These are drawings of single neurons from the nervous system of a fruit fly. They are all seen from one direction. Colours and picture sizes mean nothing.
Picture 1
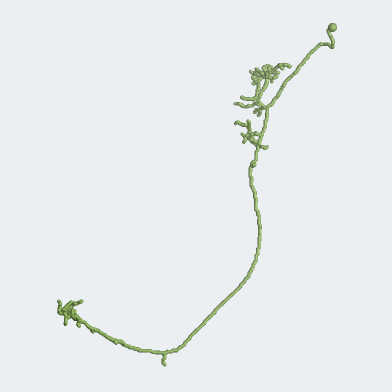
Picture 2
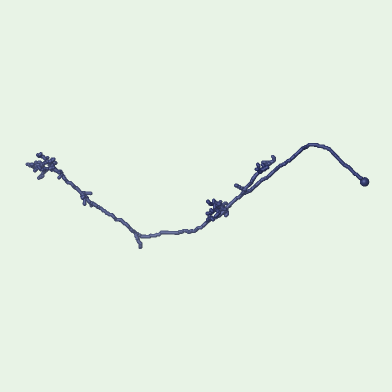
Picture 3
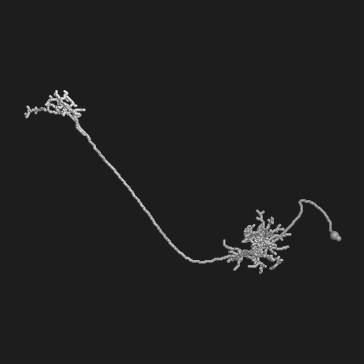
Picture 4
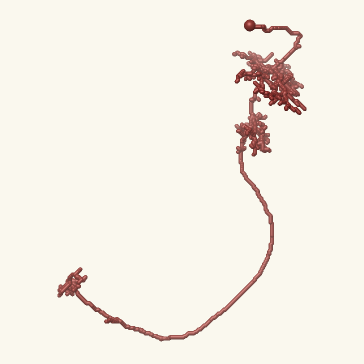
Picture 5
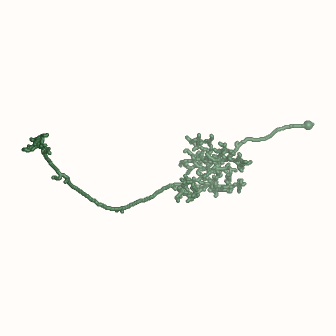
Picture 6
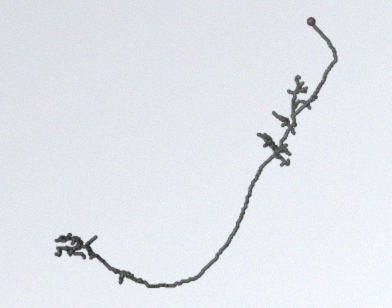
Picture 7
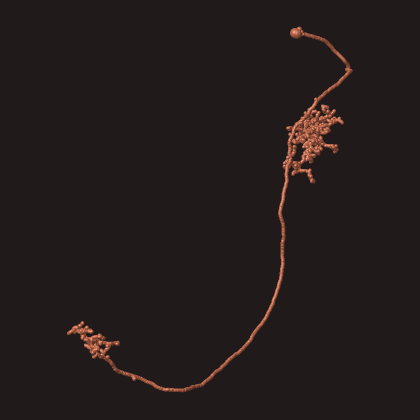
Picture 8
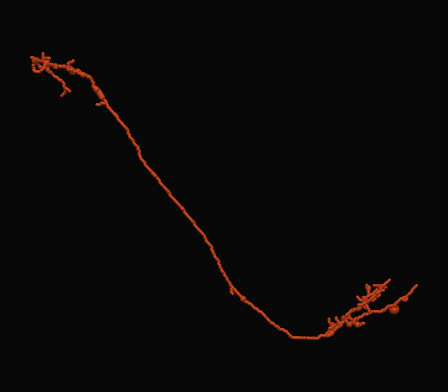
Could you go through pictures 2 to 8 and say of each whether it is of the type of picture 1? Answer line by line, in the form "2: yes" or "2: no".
2: yes
3: no
4: no
5: no
6: yes
7: no
8: yes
